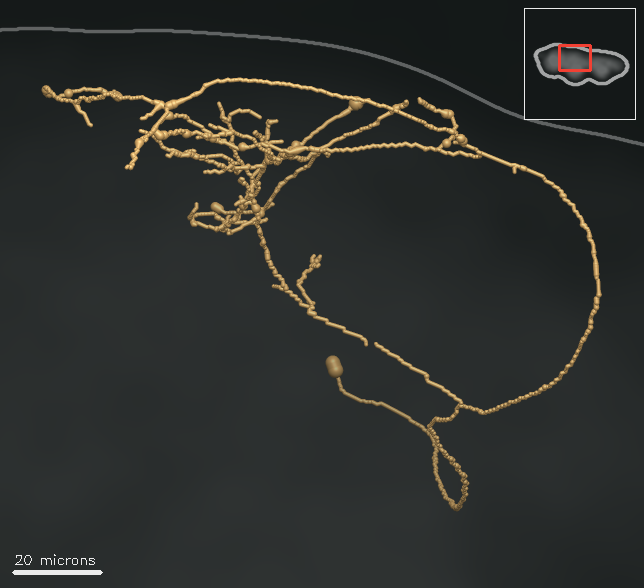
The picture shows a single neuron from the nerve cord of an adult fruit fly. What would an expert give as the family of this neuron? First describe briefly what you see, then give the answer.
By the scale bar it is about 130 microns wide in this view. The picture shows dozens of branch ends. This is a nerve-cord intrinsic neuron. Its family is hemilineage 19B.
